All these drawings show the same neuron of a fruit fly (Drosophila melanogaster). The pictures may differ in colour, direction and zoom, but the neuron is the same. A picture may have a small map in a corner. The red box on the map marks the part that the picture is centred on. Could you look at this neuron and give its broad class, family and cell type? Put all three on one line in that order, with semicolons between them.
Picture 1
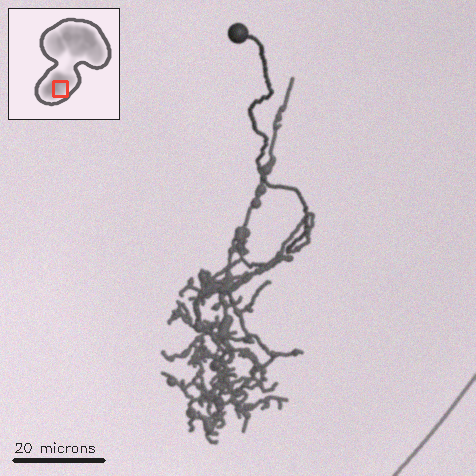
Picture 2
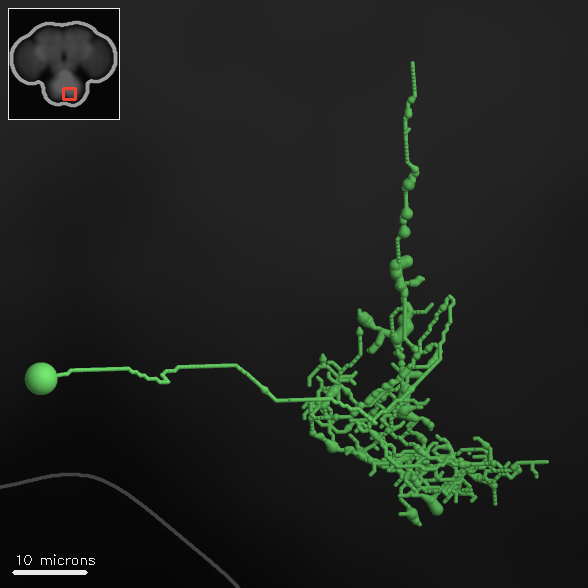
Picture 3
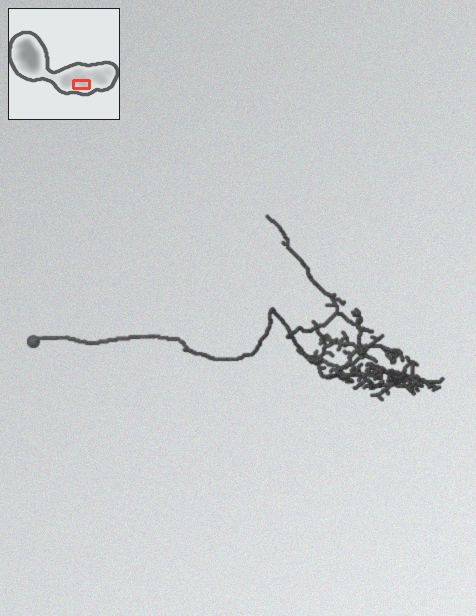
nerve-cord intrinsic neuron; hemilineage 14A; IN14A107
